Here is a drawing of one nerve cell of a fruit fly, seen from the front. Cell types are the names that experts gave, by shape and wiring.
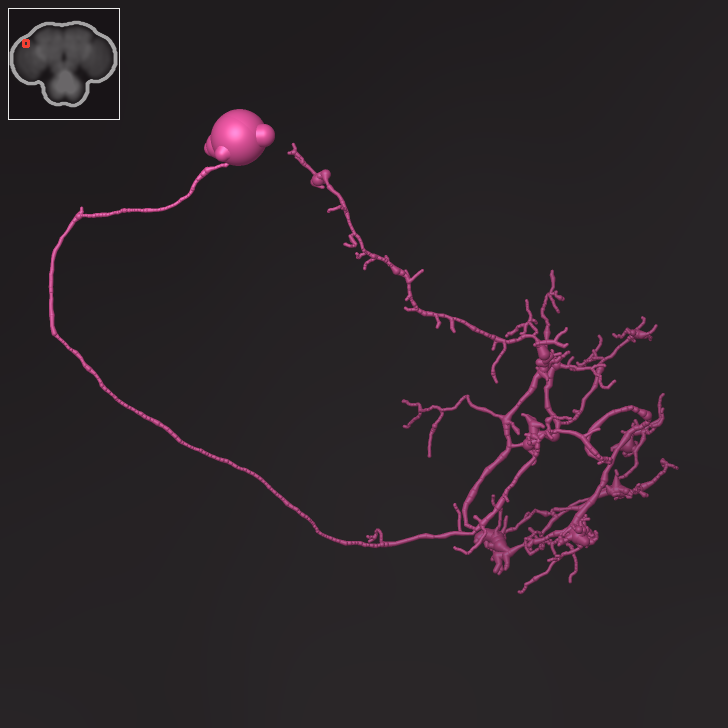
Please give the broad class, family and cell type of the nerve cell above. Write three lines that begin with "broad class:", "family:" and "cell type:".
broad class: optic-lobe intrinsic neuron
family: Cm
cell type: Cm4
